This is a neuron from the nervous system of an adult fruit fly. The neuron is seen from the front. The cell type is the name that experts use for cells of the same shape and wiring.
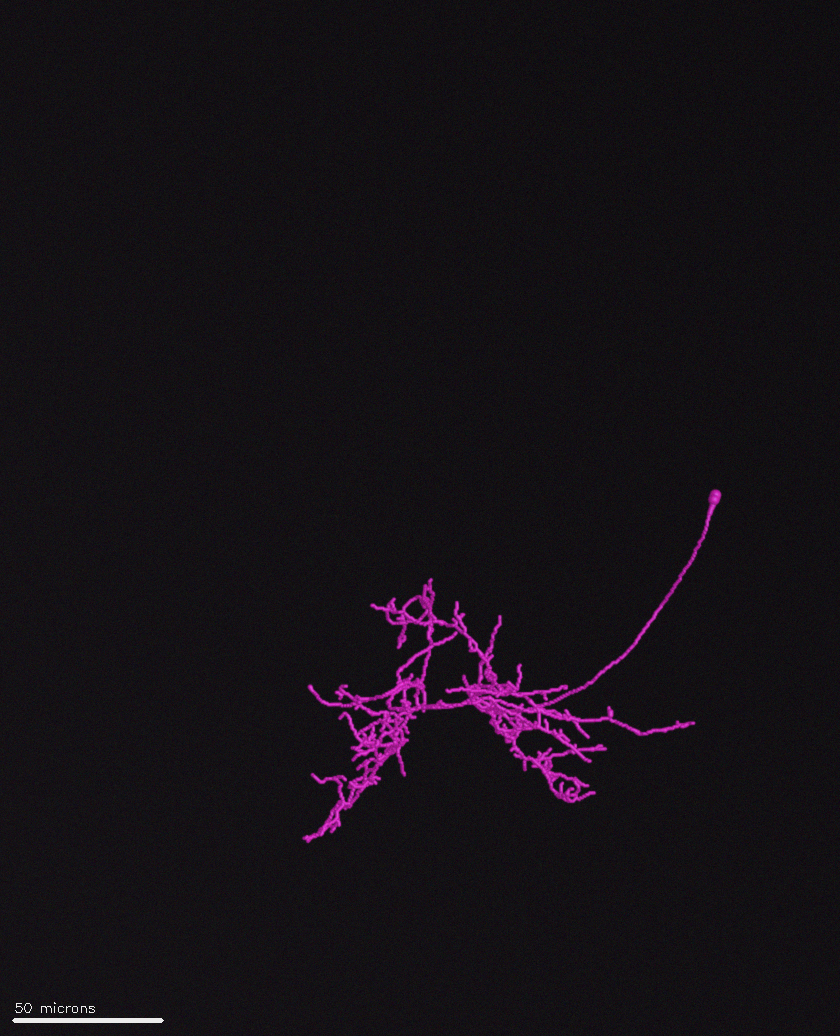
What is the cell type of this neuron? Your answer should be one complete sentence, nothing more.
To this neuron applies the cell type name IN09B046.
